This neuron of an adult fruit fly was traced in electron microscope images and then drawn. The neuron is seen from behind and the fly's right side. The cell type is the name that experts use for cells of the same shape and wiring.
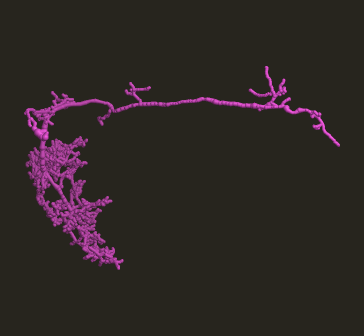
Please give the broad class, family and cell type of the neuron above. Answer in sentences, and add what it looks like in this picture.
It is a central-brain intrinsic neuron. The family is hemilineage VLPl&p2_posterior. Its cell type is WED116. The cell body can be seen on the left of the picture. Dozens of branch ends can be seen.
